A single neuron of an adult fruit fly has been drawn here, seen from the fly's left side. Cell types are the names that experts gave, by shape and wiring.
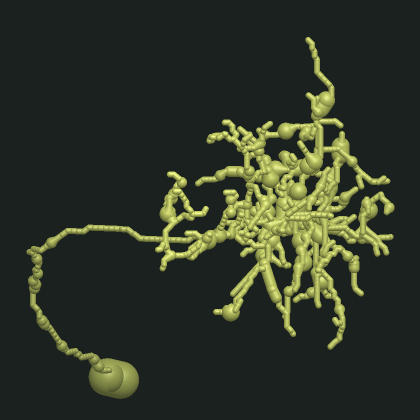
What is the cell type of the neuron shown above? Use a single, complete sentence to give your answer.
The neuron is a member of cell type Cm3.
